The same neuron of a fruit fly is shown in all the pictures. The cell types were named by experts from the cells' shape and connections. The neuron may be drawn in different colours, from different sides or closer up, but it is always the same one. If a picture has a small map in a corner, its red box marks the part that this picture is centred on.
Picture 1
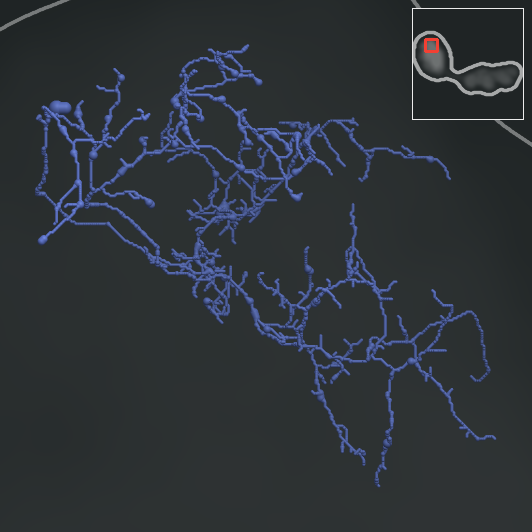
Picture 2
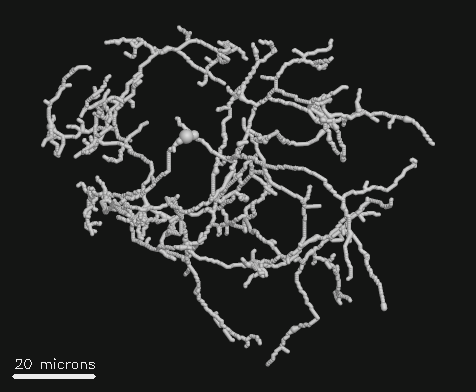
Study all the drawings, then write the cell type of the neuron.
CB4220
